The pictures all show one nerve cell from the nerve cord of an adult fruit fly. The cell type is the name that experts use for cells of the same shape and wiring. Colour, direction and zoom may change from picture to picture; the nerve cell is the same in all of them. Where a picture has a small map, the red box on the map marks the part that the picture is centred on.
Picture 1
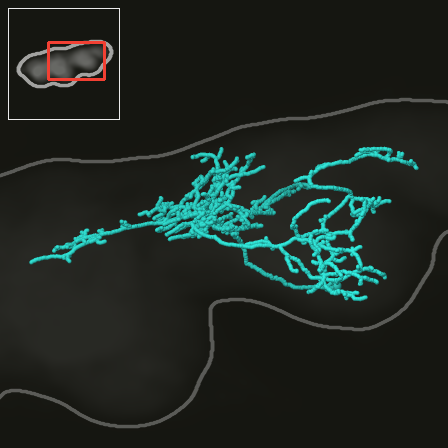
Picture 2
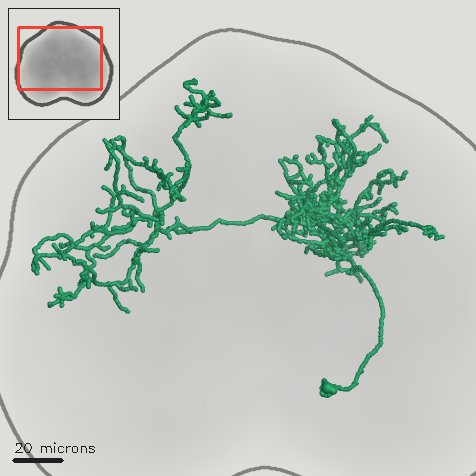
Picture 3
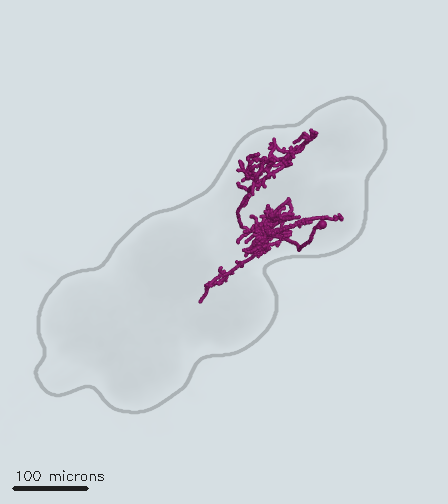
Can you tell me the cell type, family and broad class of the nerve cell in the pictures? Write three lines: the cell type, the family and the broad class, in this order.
IN07B022
hemilineage 07B
nerve-cord intrinsic neuron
